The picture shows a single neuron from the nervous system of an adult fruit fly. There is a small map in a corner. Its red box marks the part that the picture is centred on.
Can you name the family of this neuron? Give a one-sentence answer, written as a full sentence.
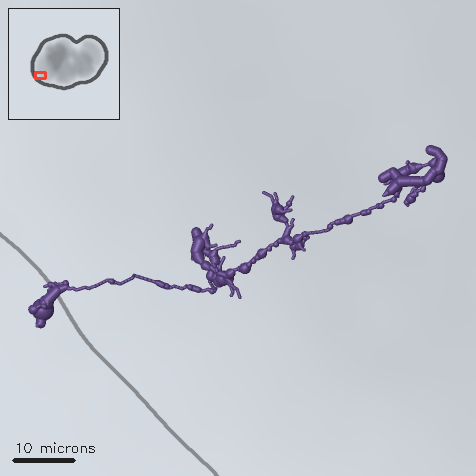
The family to which the neuron belongs is Mi.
